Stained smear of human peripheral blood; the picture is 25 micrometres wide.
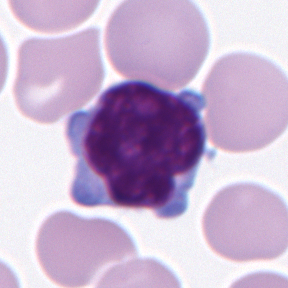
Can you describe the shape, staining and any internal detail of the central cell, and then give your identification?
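The nucleus, about 11 micrometres across, fills most of the cell and leaves only a scant rim of cytoplasm. Its outline is bumpy, with a notch along the lower edge, and its dark purple chromatin is coarsely clumped, with paler patches between the clumps. Around the margin the cytoplasm bulges in several irregular blunt projections. The cell is a typical lymphocyte.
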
